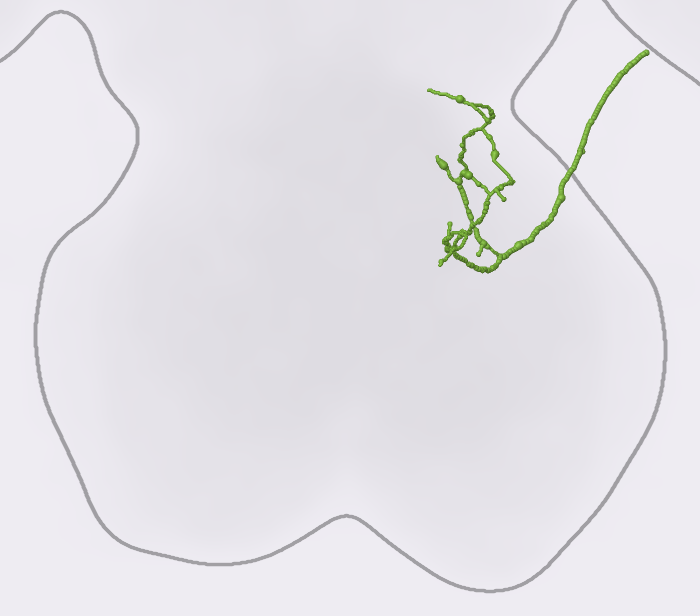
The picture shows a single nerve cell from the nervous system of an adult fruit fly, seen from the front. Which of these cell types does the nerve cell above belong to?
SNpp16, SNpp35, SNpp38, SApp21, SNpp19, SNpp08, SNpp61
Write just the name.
SNpp35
